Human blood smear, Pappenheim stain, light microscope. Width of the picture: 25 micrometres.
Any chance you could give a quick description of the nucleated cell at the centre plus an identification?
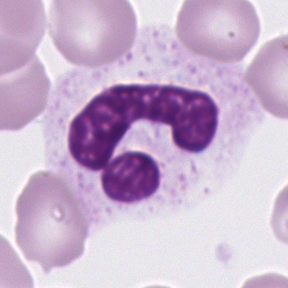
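Roughly round, with a faint border, the outline encloses abundant, pale pinkish-lilac cytoplasm. The nucleus forms a curved band, its open side facing downward, with dark purple, coarsely clumped chromatin. This is a segmented neutrophil.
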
